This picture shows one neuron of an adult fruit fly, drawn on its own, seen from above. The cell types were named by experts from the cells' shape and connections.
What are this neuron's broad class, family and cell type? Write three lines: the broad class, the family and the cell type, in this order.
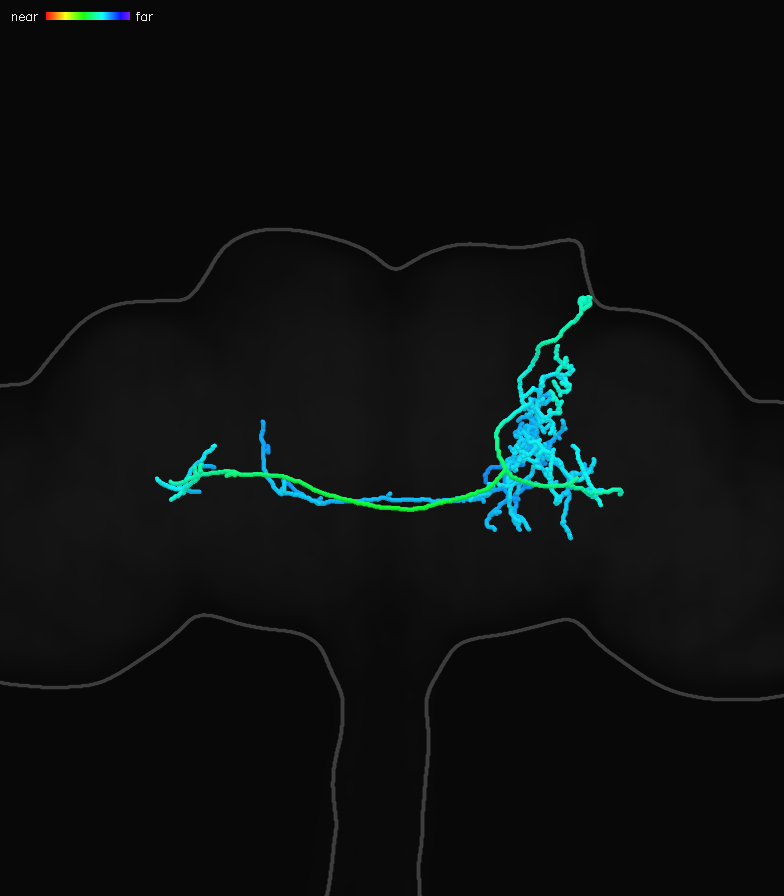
central-brain intrinsic neuron
hemilineage ALl1_ventral
CB3588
